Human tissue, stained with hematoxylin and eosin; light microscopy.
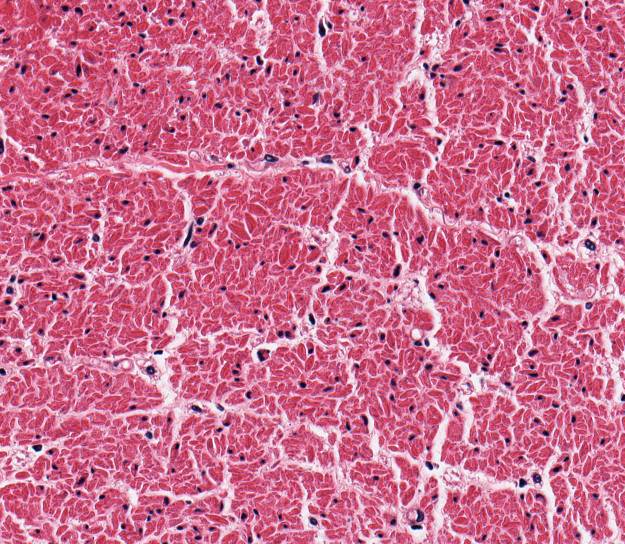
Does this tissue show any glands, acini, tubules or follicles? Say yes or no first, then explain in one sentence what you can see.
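No. No epithelium or glands are present anywhere in the field.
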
